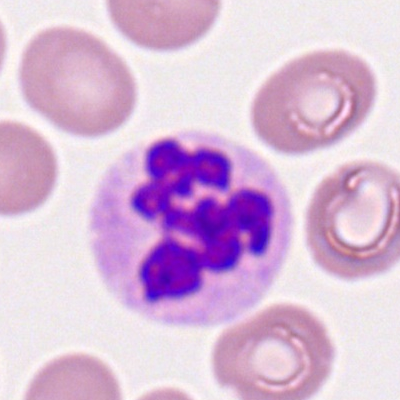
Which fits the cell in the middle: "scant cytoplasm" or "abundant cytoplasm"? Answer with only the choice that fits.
Abundant cytoplasm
